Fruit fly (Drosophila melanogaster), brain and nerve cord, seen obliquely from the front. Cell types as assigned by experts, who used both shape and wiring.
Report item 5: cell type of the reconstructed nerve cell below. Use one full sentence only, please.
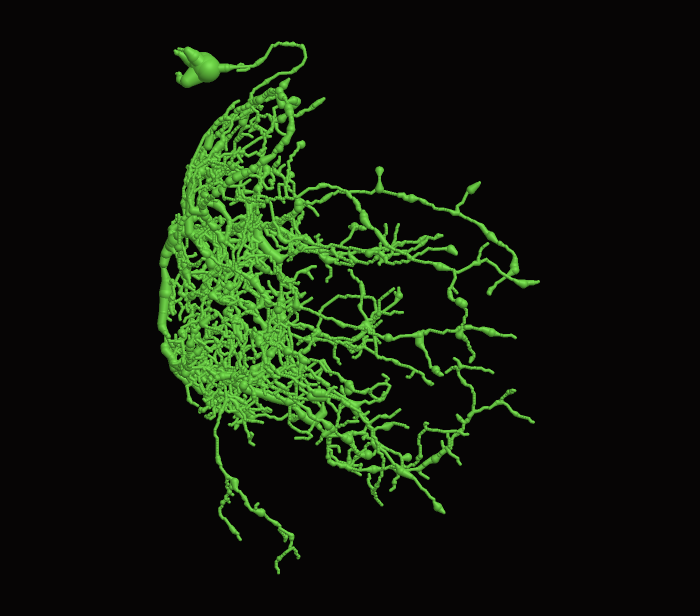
This nerve cell falls under the cell type AVLP418.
